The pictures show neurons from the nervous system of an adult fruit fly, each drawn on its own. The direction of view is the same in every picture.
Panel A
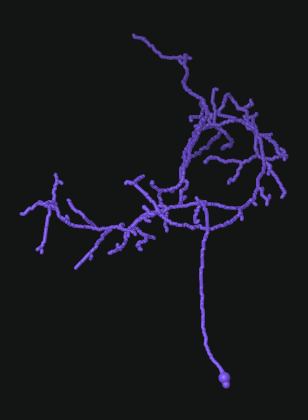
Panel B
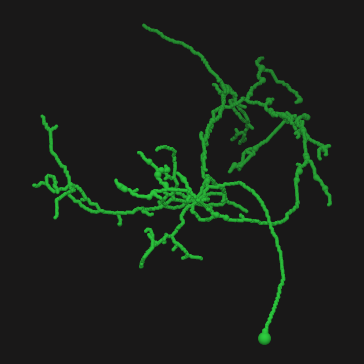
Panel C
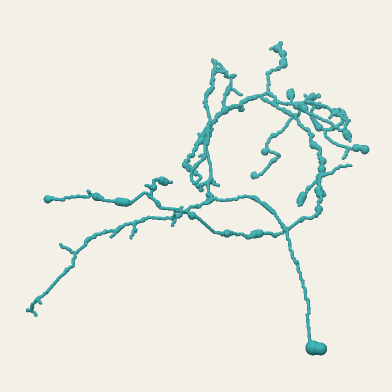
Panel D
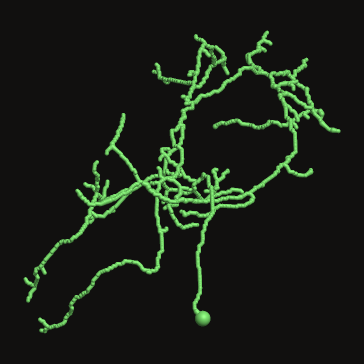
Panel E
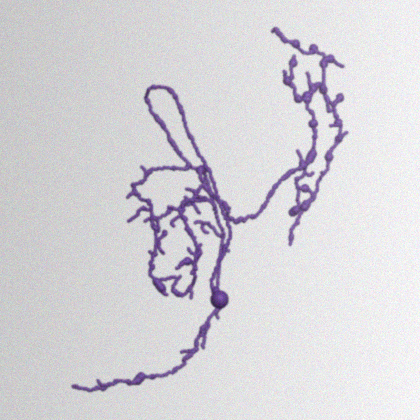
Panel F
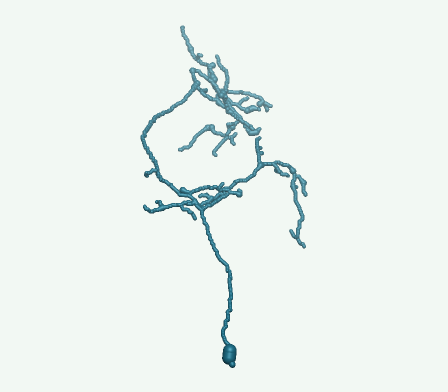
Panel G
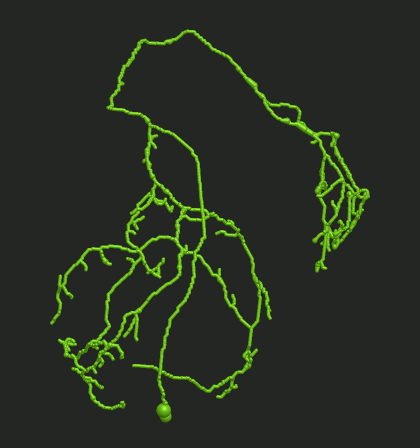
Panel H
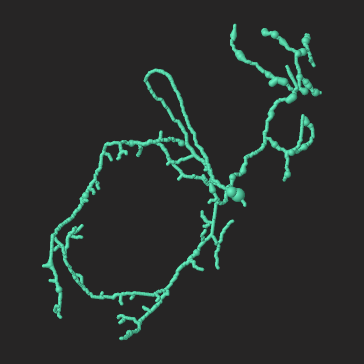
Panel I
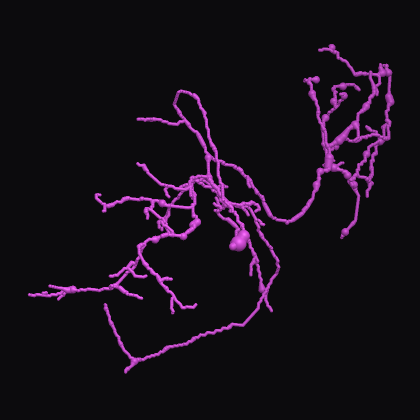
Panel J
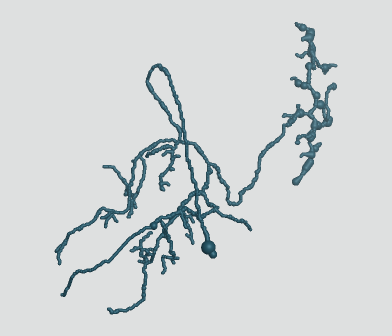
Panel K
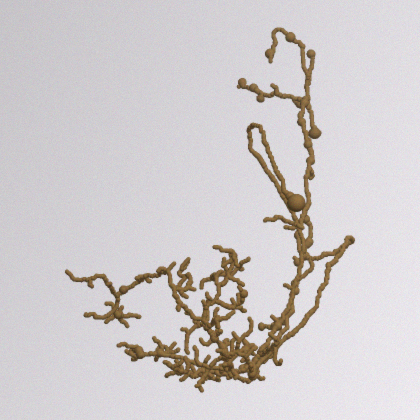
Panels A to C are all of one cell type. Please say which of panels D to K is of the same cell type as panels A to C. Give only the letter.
D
